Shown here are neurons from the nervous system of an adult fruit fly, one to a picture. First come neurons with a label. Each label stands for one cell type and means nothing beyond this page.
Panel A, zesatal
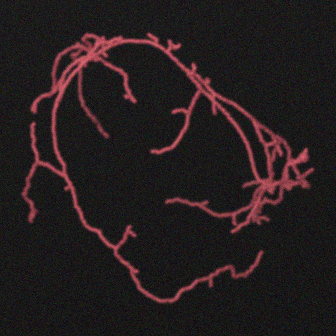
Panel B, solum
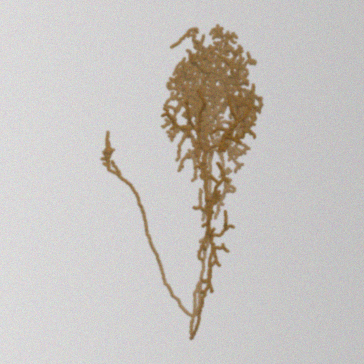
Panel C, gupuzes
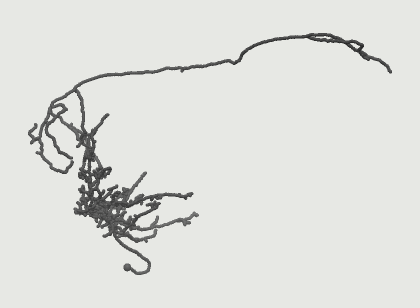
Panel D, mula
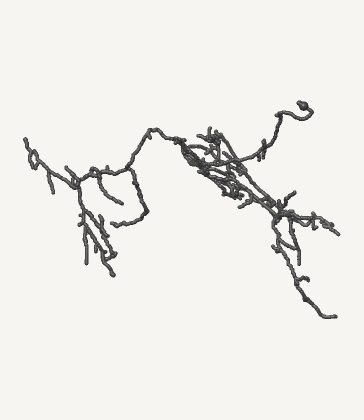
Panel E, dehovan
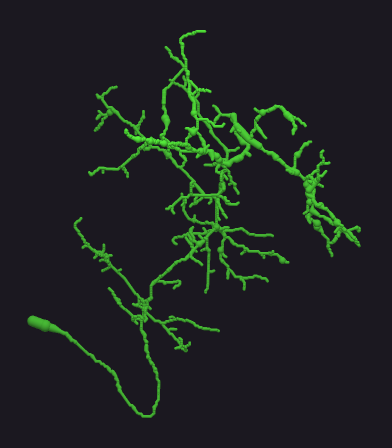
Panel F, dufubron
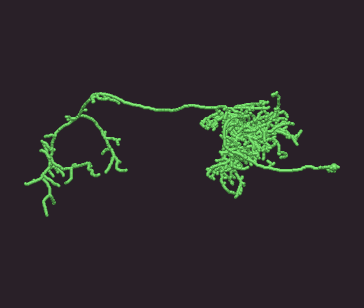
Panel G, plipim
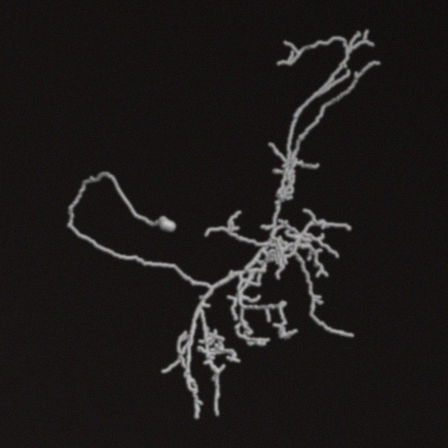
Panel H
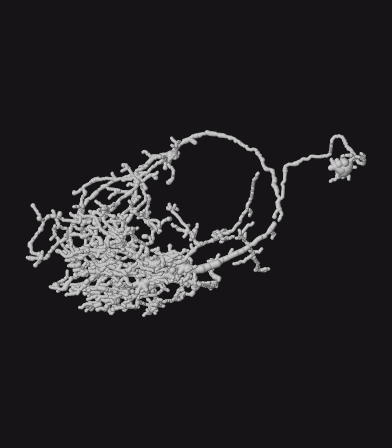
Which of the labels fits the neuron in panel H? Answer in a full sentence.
It belongs to solum.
